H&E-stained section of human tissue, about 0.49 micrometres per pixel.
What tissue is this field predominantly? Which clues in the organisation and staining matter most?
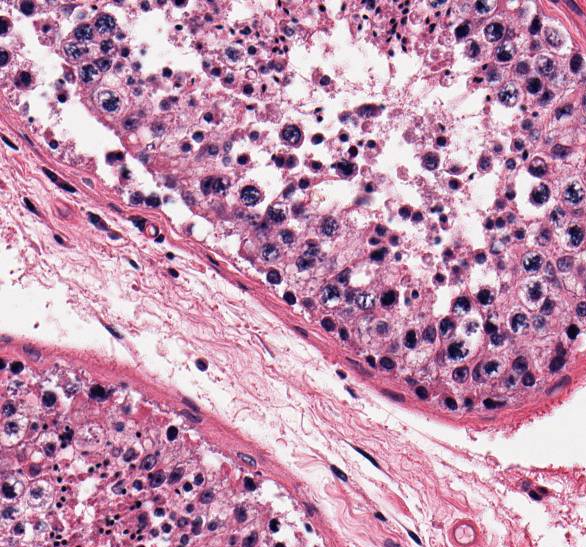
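Seminiferous tubule. Two cross-sections, large at upper right, partial at lower left, split by a diagonal connective tissue band. Each bounded by a thin, layered pink wall with flattened, elongated dark nuclei. Lining epithelium many cell layers thick, not the single even row of tall columnar cells of the epididymis duct.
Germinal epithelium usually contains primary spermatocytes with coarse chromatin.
Large round cells with big round nuclei of coarse, clumped chromatin sit in the middle epithelial layers.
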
